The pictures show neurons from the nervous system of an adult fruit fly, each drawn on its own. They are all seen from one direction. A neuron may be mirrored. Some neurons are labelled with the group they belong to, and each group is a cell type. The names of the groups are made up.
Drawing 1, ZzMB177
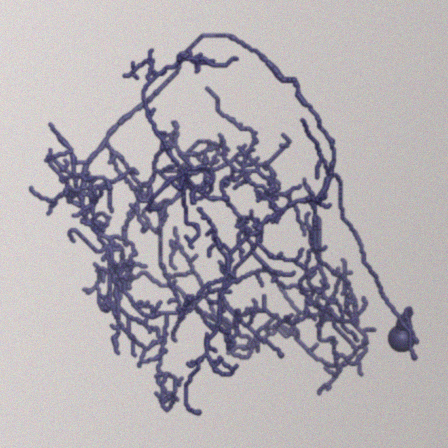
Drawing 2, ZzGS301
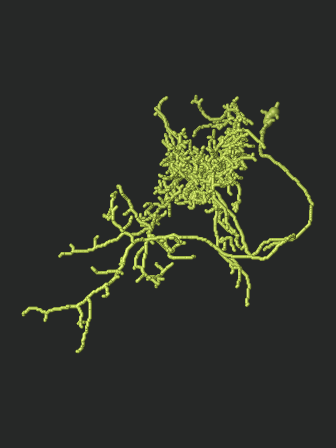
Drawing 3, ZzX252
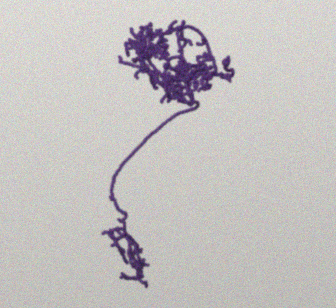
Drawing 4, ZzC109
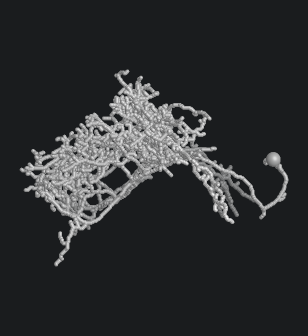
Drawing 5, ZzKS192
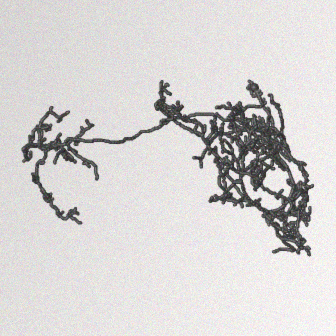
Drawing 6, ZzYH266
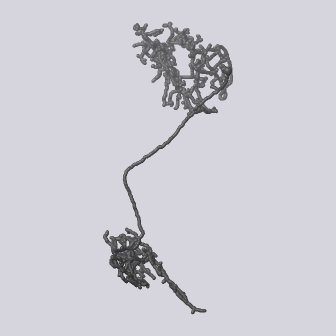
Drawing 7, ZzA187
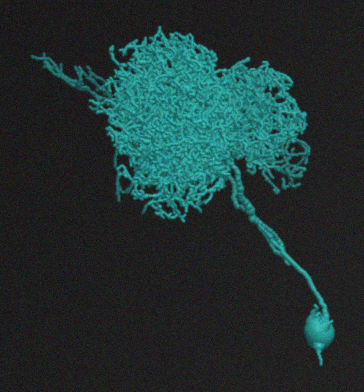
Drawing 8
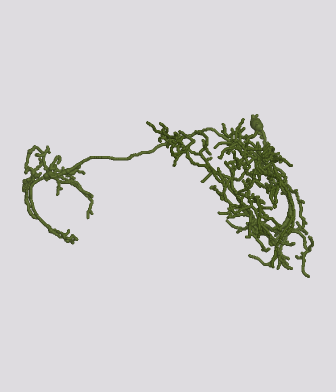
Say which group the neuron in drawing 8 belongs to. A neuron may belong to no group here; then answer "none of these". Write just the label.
ZzKS192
